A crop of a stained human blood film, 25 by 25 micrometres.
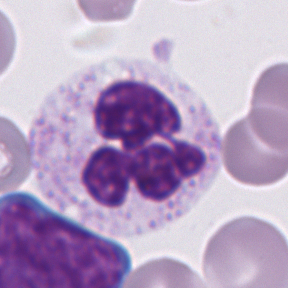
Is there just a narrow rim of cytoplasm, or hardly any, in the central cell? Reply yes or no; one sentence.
No, the cell has plenty of cytoplasm around its nucleus.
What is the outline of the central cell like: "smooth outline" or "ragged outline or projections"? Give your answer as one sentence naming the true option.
The edge of the cell is smooth and even.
